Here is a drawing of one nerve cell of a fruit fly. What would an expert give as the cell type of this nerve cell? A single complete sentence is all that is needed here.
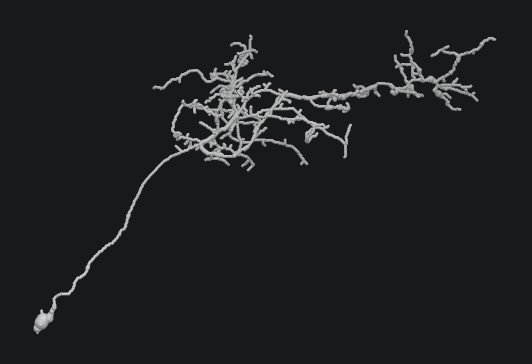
The cell type name IN21A032 applies to this nerve cell.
